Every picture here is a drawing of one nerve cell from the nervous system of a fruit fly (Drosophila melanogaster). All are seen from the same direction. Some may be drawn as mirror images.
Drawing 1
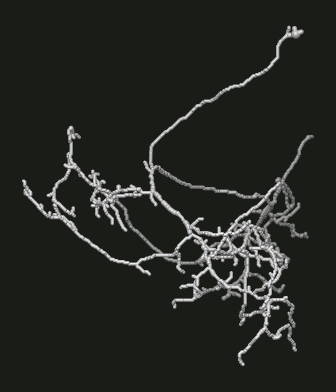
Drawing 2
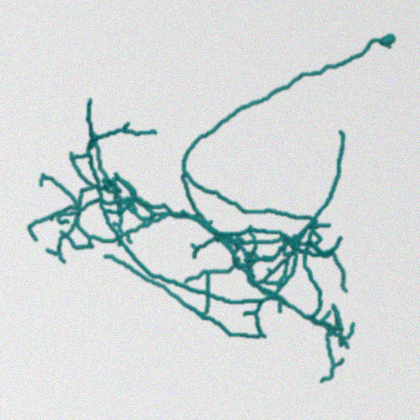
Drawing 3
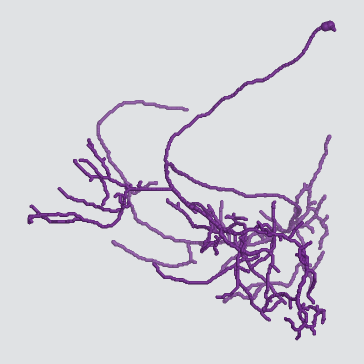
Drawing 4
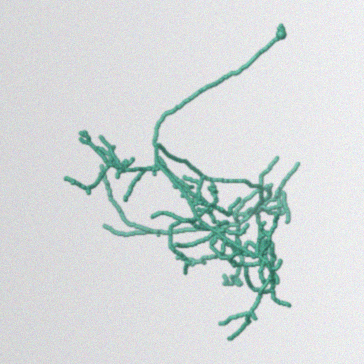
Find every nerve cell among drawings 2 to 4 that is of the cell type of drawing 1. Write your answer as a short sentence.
Drawing 2, drawing 3 and drawing 4 are of the same cell type.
